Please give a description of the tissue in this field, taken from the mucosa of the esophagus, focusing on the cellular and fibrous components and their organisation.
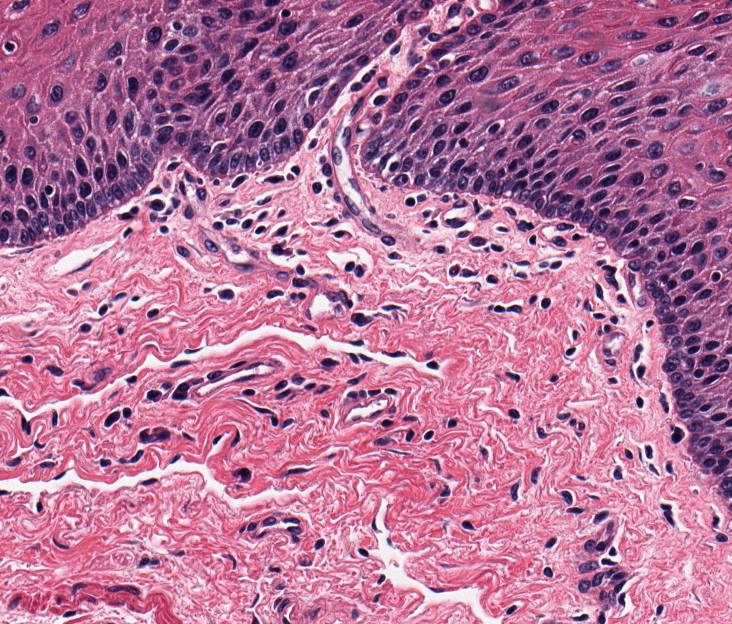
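Epithelium: top of field and down right edge. Connective tissue: lower left. Epithelium stratified squamous, many cells thick; pink cytoplasm, oval nuclei. Basal row of crowded dark elongated nuclei, perpendicular to the junction. Junction undulating; pointed connective tissue projection rising into epithelium near top centre.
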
